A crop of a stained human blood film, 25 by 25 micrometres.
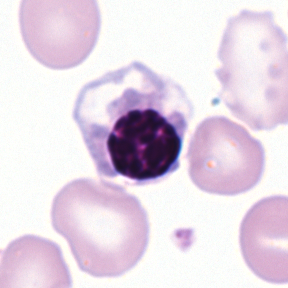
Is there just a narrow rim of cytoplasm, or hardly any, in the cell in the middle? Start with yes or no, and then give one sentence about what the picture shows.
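No. The cytoplasm is abundant, forming a wide zone above the nucleus.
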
